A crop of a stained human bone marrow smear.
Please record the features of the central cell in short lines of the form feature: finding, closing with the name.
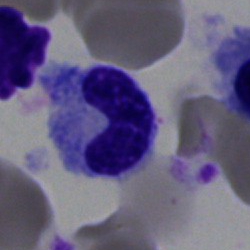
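Nucleus: kidney-shaped, look for its deep notch
Notch: opens toward the left
Position: nucleus toward the right, most cytoplasm on the left
Cytoplasm: pale bluish-lilac
Name: band neutrophil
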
